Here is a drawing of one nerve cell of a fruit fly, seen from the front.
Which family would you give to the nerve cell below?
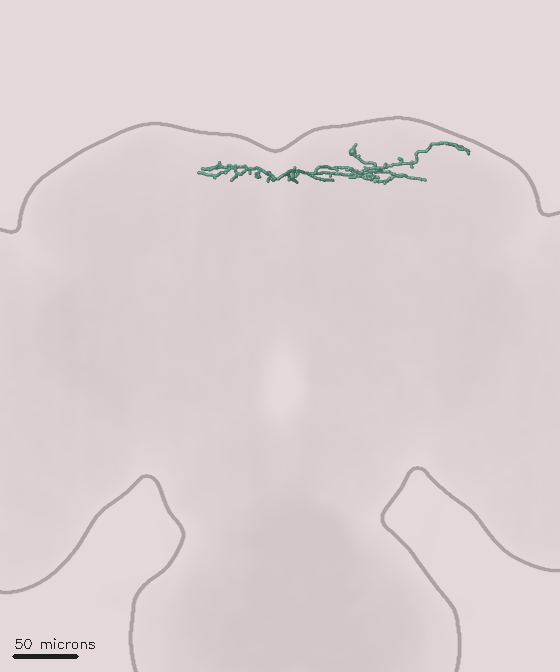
DN1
